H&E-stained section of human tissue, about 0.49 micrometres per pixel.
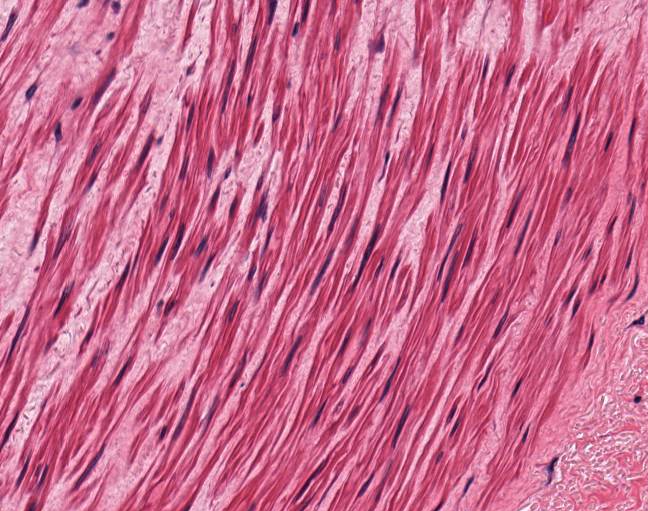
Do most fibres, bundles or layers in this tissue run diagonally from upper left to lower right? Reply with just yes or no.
No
